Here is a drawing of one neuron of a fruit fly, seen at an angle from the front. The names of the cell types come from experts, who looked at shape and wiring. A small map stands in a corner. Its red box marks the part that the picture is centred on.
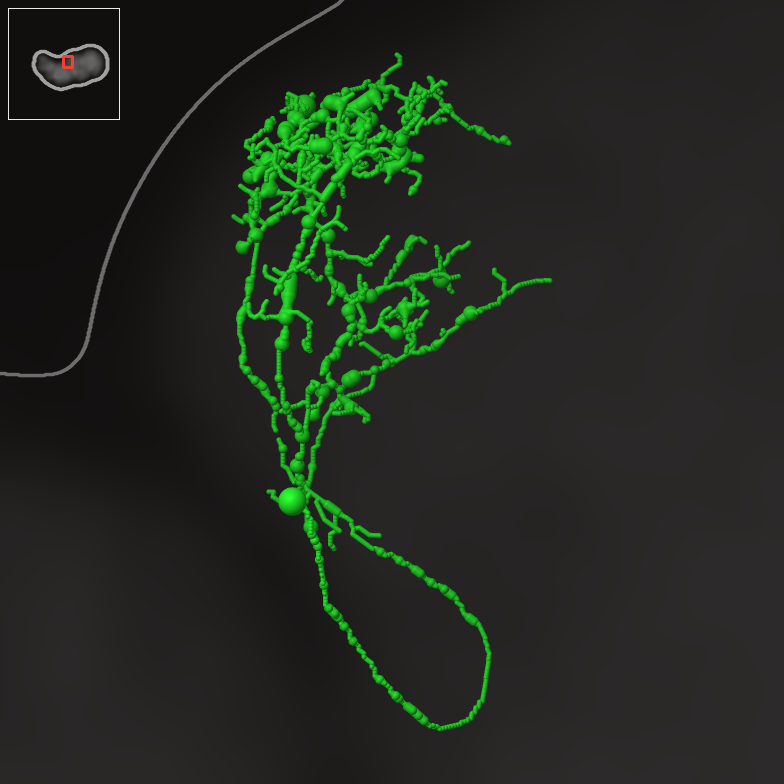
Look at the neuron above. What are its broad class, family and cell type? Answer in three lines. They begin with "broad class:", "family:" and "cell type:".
broad class: central-brain intrinsic neuron
family: hemilineage LHl4_dorsal
cell type: LHAV4g7_b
